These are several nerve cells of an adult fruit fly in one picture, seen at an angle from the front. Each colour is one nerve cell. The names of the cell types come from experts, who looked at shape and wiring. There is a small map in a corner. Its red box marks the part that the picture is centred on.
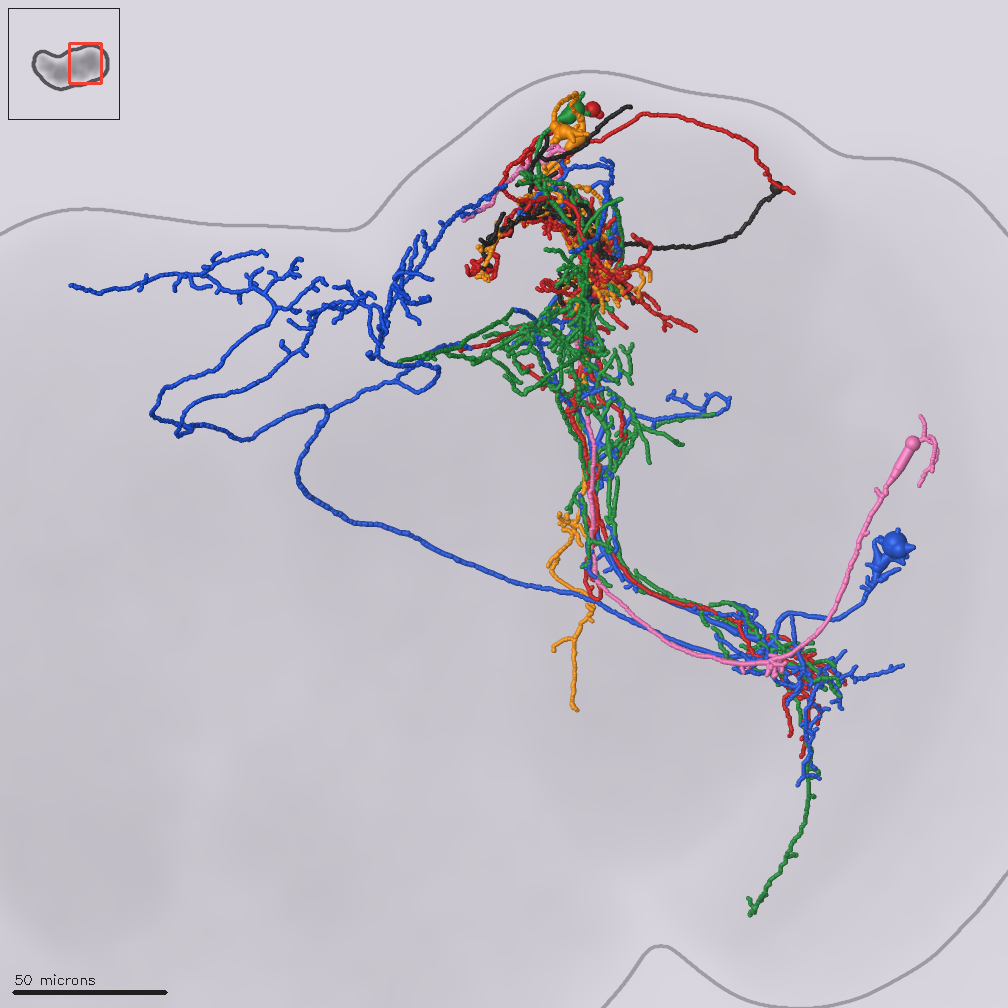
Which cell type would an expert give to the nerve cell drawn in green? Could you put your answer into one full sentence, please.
In terms of cell type, the nerve cell is aMe22.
